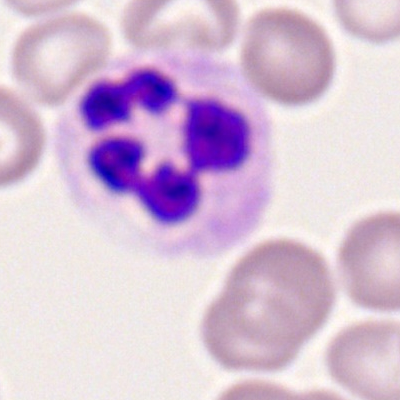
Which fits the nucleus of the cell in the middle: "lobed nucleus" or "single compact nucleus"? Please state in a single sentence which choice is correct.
The nucleus has been divided into two or more segments.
